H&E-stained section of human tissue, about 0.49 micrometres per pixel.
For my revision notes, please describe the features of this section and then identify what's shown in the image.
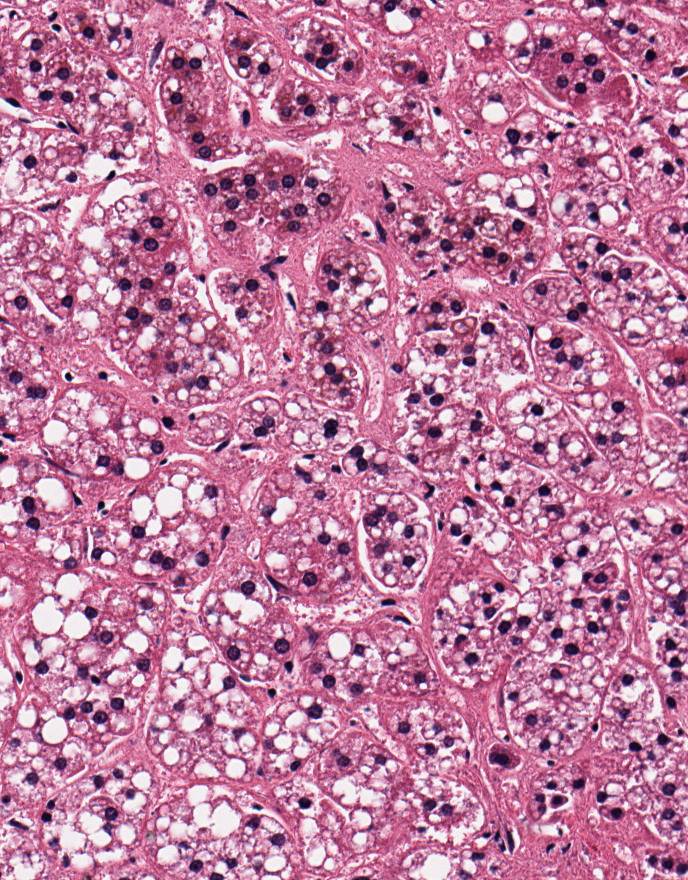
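Throughout the field, cells form rounded nests divided by thin septa. Most have abundant cytoplasm packed with many clear vacuoles of varying size, and small, round, darkly stained nuclei, mostly one per cell. Scattered cells, more often in the upper half, show denser granular pink-brown cytoplasm with fewer vacuoles. Answer: this section is adrenal gland.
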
